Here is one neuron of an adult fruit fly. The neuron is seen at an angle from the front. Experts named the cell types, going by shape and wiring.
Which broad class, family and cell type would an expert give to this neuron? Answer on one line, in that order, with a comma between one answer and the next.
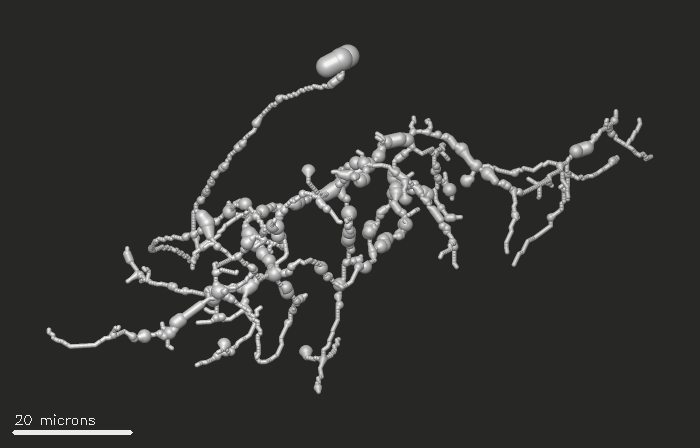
nerve-cord intrinsic neuron, hemilineage 11B, IN11B017_b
